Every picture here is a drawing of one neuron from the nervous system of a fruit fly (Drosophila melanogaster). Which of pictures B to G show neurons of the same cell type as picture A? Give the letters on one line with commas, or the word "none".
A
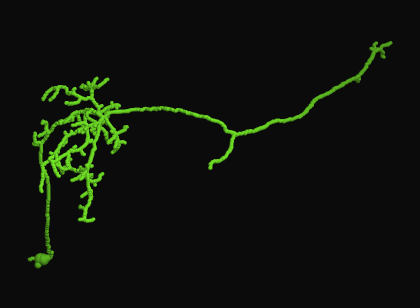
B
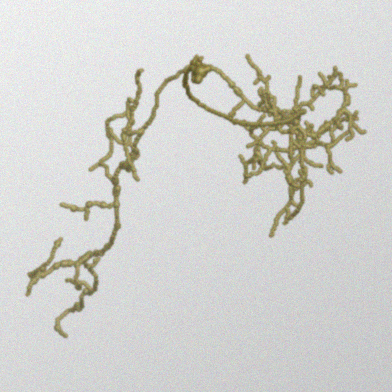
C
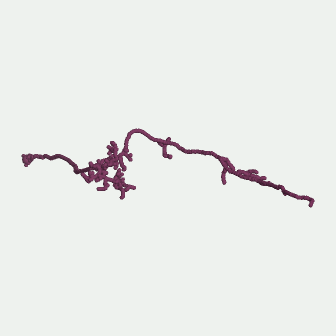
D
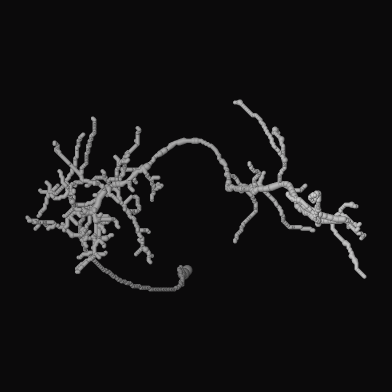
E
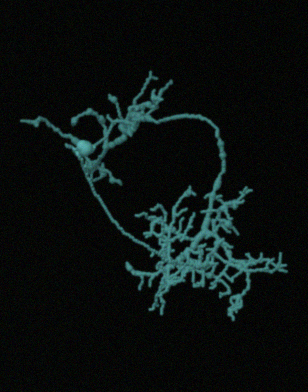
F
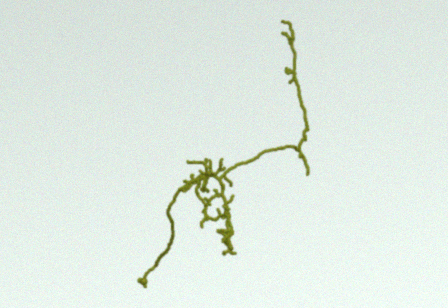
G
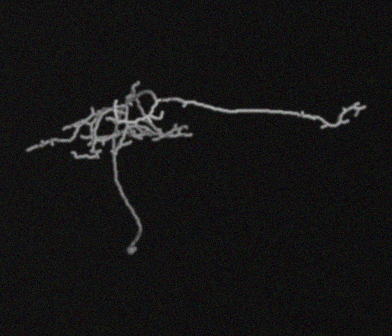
F, G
